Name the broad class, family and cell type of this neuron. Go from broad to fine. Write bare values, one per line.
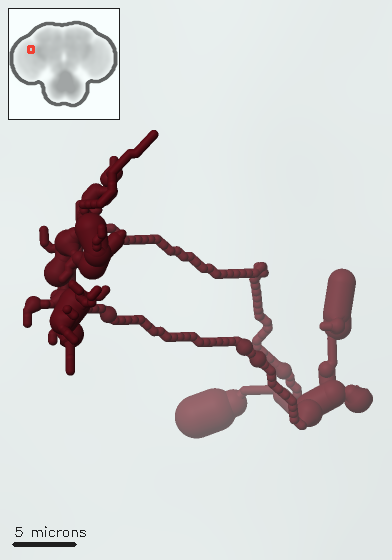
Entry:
optic-lobe intrinsic neuron
T
T4b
